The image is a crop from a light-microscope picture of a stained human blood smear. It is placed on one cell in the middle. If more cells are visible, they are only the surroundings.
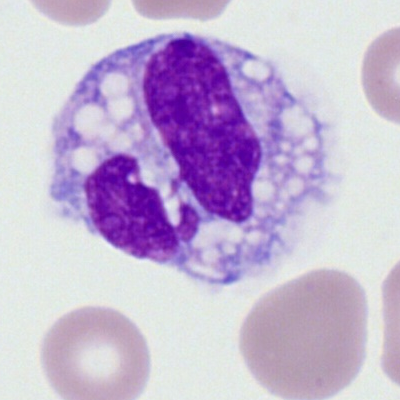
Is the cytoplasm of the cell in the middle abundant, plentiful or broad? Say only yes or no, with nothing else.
Yes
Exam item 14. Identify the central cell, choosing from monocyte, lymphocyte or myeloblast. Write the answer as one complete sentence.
In this smear crop, the middle cell is a monocyte.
